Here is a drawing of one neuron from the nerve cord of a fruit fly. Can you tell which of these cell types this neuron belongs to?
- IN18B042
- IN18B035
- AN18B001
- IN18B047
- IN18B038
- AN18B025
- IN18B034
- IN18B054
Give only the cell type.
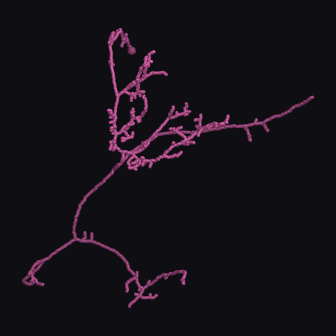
IN18B054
